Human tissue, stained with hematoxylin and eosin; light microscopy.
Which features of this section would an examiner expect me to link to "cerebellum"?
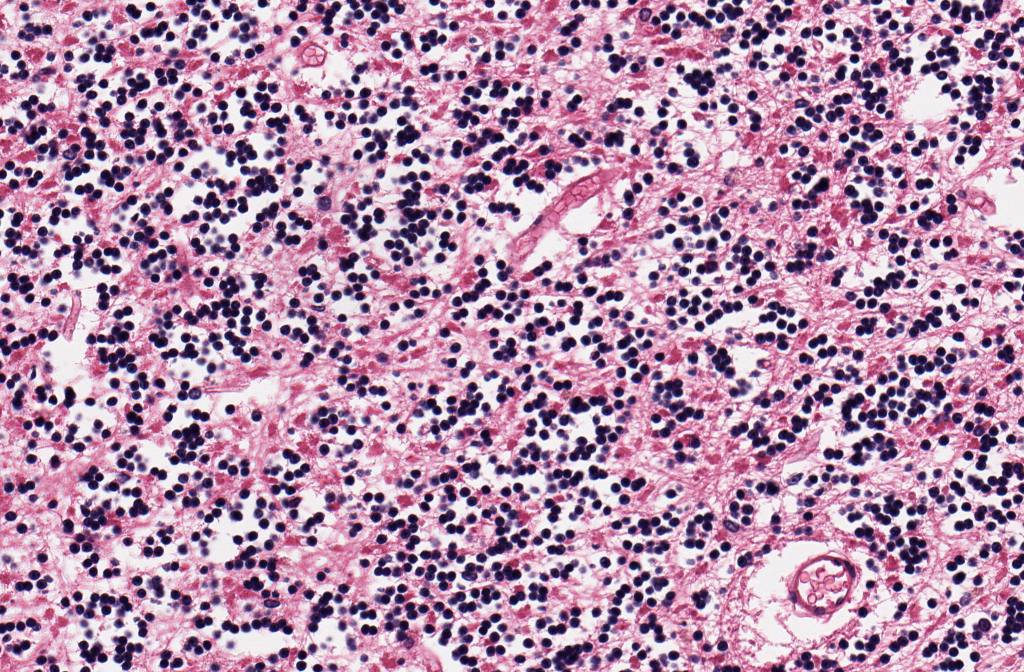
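This section is cerebellum. Look first at the small nuclei: they are round, uniform and darkly stained, and you can scarcely see any cytoplasm around them. Between them runs a pink, finely fibrillary matrix. Small irregular clear spaces are scattered throughout the tissue. Now go to the lower right corner, where a small round vessel with a pink wall and a few cells in its lumen sits within a clear space.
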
